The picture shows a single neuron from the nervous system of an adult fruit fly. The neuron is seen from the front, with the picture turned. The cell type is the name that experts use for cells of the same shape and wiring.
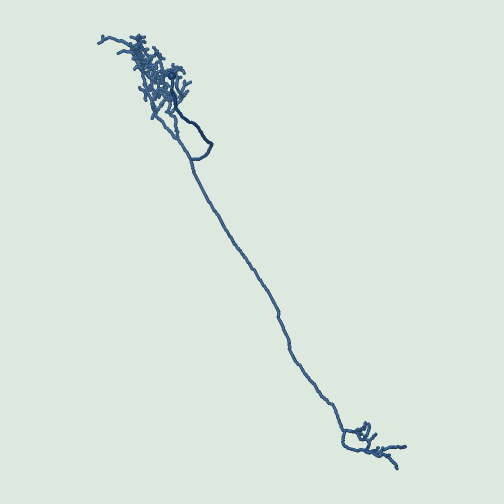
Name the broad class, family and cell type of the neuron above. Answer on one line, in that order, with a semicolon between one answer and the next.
central-brain intrinsic neuron; hemilineage VLPa2; CB0743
